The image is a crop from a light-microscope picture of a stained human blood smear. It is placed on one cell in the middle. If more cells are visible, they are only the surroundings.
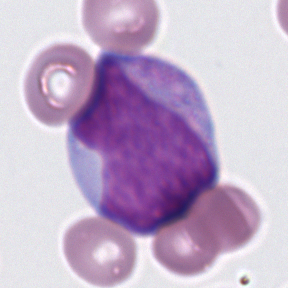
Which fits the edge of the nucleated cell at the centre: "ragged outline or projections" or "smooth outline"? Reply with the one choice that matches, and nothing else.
Smooth outline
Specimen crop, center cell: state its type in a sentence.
In the centre of this crop there is an atypical promyelocyte.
